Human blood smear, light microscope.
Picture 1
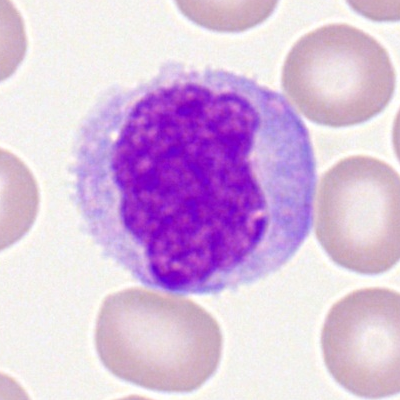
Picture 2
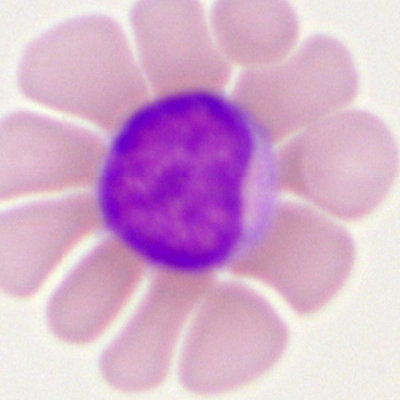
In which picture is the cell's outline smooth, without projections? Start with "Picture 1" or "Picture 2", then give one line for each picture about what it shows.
Picture 2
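What picture 1 shows: The cell border is frayed and fuzzy on the left side.
What picture 2 shows: The cell outline is roughly round and smooth.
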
